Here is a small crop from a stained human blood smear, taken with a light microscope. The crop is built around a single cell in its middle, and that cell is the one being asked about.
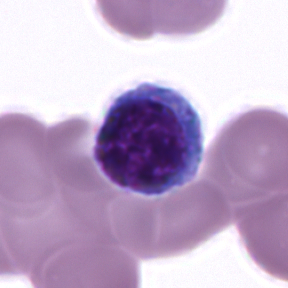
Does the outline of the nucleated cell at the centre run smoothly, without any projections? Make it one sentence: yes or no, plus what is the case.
Yes, no projections, blebs or ragged parts break the cell's outline.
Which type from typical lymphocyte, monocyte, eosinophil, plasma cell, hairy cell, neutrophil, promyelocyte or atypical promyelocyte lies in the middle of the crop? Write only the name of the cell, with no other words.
plasma cell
